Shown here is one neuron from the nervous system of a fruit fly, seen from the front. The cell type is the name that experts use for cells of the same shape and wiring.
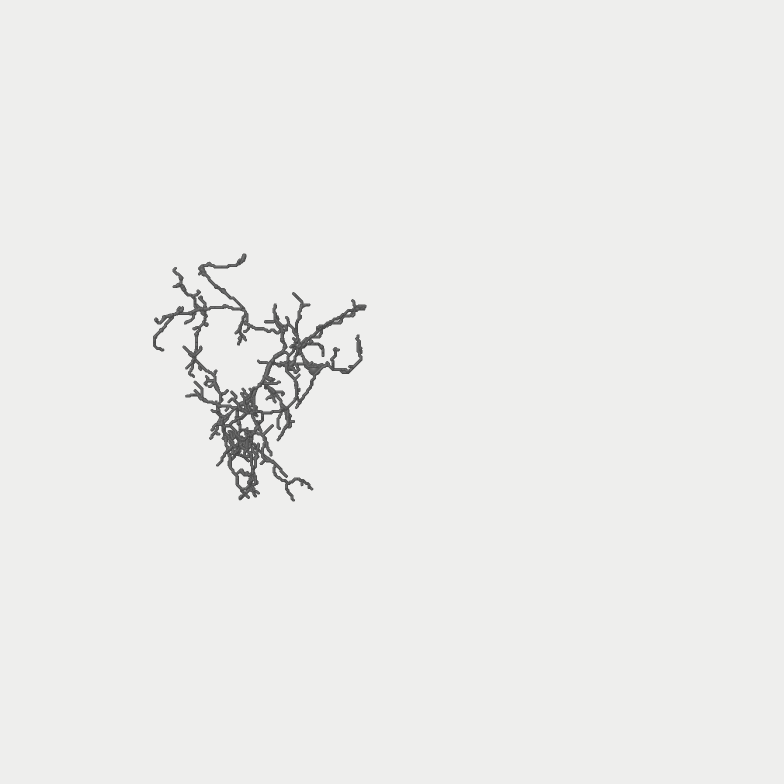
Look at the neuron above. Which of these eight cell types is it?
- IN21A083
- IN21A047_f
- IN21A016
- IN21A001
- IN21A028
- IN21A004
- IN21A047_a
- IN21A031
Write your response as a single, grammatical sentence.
It is IN21A047_a that is the cell type of the neuron.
